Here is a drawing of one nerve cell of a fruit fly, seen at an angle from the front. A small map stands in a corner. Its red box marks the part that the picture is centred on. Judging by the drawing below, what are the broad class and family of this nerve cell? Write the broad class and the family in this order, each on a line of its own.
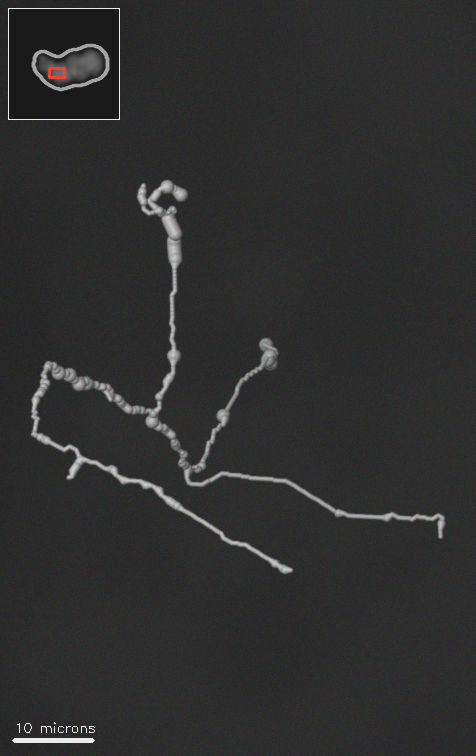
sensory neuron entering the nerve cord
class mechanosensory tactile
